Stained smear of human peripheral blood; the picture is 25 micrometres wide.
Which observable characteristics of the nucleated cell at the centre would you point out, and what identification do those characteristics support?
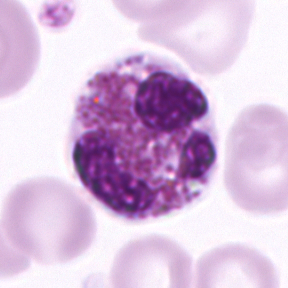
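Outline first: round, with a smooth edge. Nucleus next: three separate lobes, the largest at the lower left. Chromatin last: dense, dark purple and coarsely clumped. The cell is an eosinophil.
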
